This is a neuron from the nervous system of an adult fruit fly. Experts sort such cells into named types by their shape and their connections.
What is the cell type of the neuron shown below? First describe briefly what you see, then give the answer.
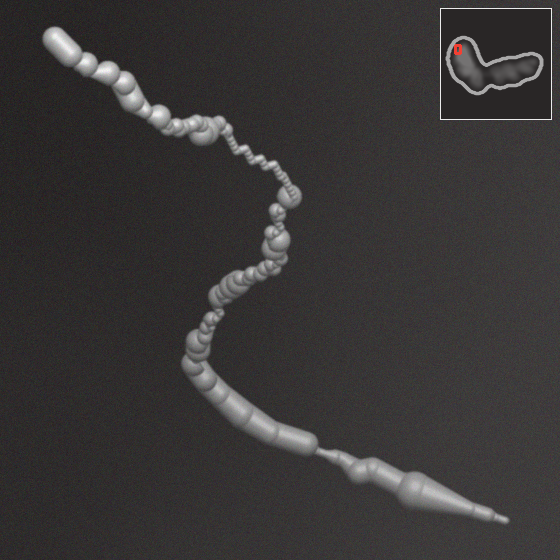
No cell body is drawn. It has a dozen or fewer branch ends. Its broad class is photoreceptor or other optic-lobe sensory neuron. It is of cell type R8p.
